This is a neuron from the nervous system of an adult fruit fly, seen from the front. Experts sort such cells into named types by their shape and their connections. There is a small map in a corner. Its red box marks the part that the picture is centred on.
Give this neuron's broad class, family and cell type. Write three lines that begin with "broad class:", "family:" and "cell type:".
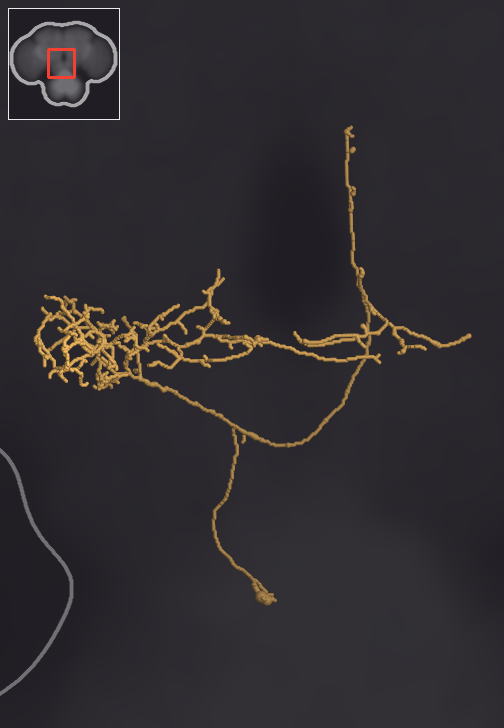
broad class: central-brain intrinsic neuron
family: hemilineage LB3
cell type: AMMC006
